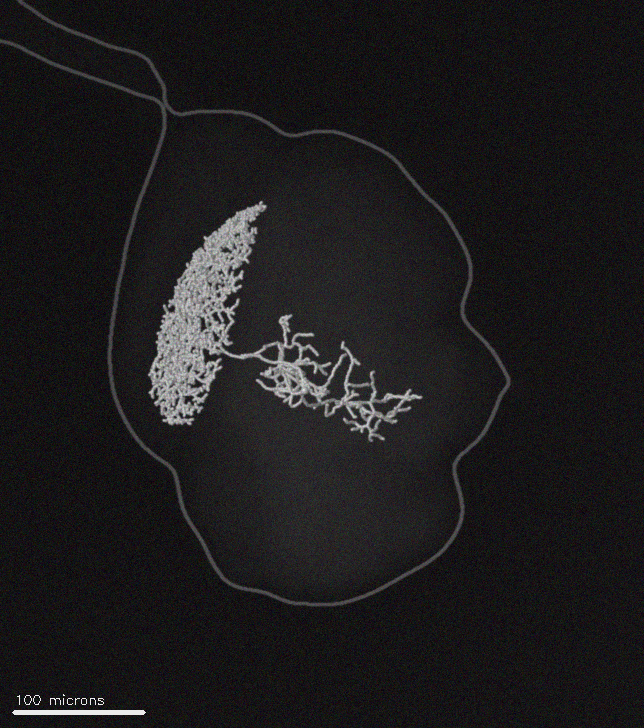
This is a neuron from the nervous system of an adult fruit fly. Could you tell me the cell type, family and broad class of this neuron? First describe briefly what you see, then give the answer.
The cell body can be seen in the middle of the picture. From left to right in the picture it spans about 200 microns. It is of cell type LT61b. Its family is hemilineage VLPl2_lateral. It is a visual projection neuron.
